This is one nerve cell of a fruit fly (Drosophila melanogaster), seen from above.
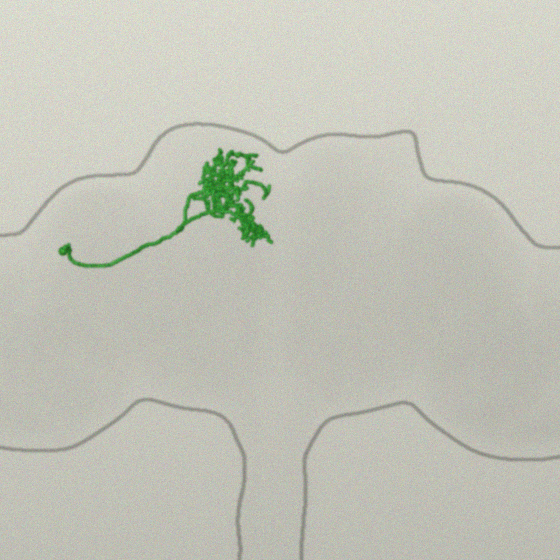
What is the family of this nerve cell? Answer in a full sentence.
The family is hemilineage LHl2_dorsal.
